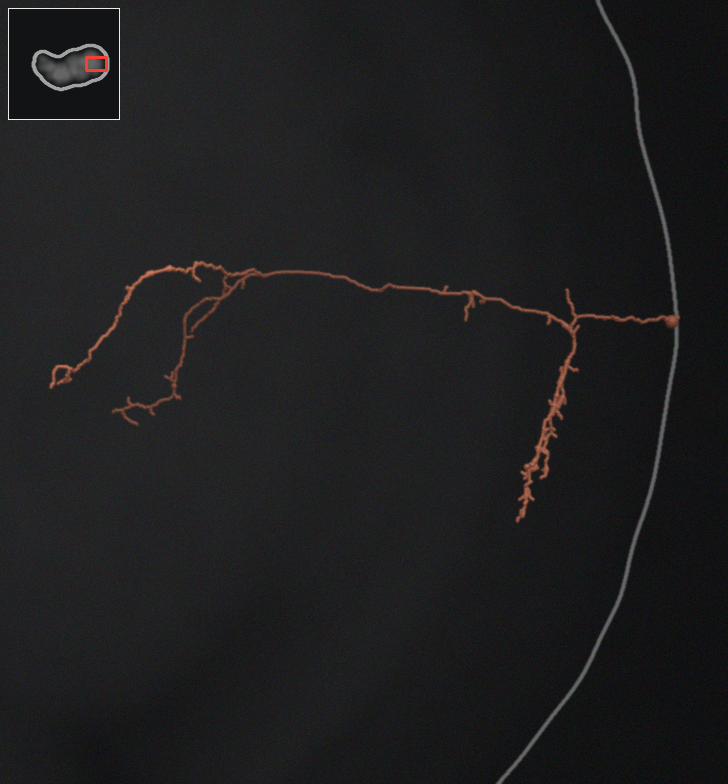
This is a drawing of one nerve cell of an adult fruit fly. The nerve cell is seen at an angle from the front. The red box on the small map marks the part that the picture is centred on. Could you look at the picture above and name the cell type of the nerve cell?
TmY9b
